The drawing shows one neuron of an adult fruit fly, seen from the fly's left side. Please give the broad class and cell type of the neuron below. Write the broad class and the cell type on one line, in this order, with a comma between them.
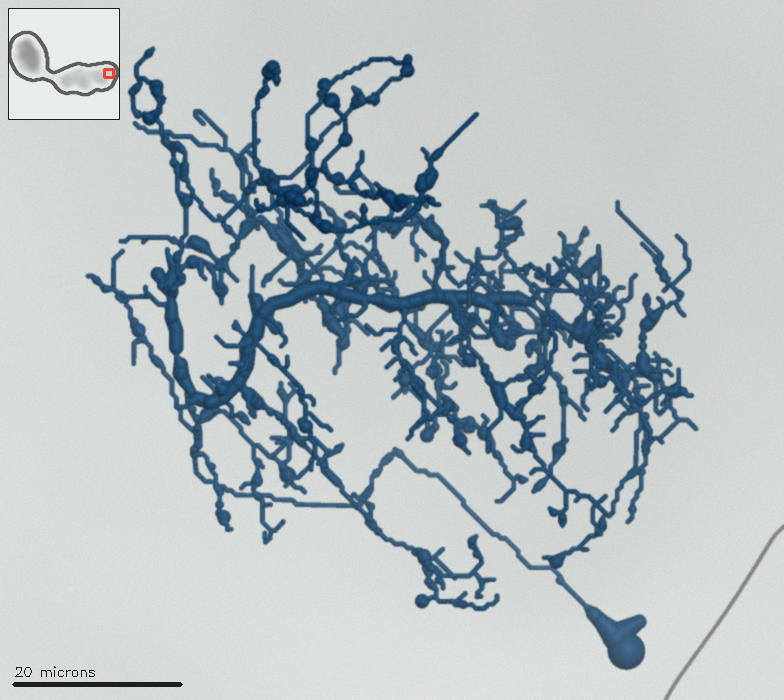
nerve-cord intrinsic neuron, INXXX217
